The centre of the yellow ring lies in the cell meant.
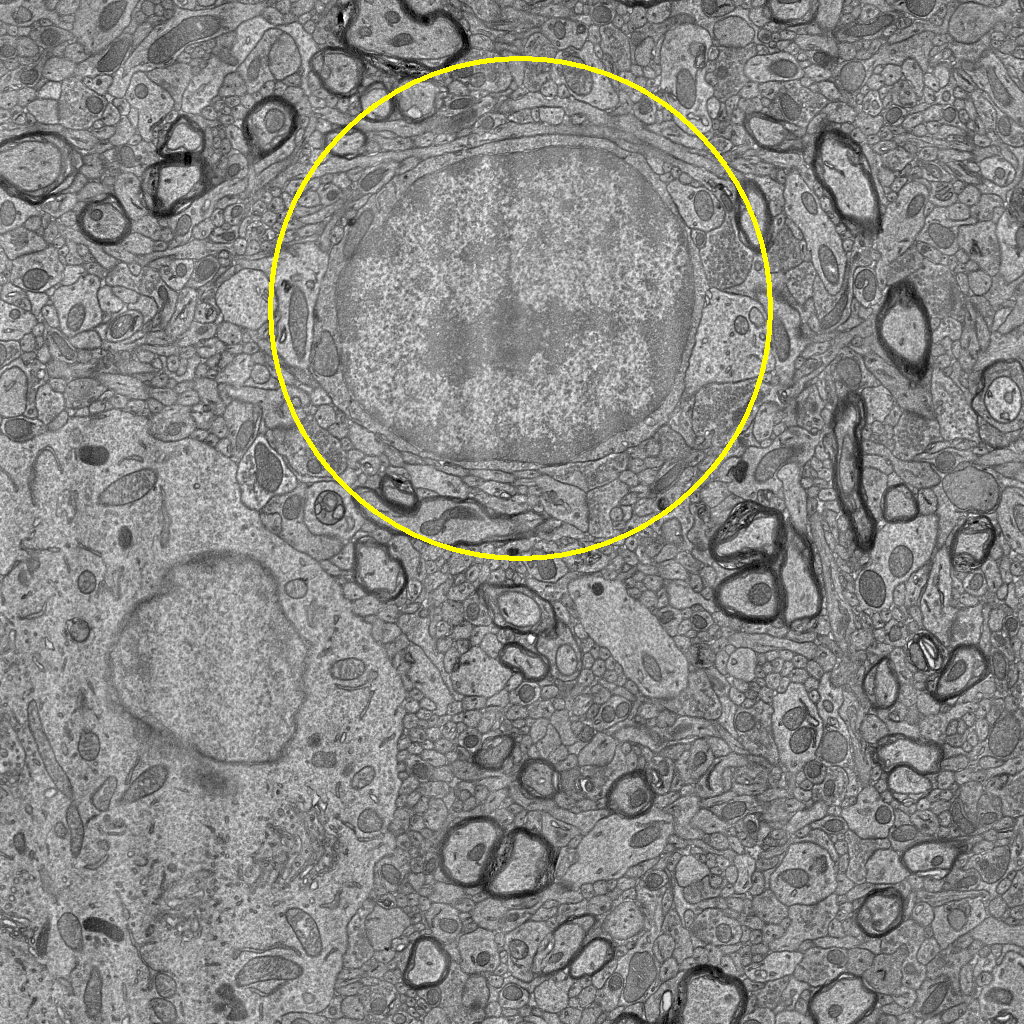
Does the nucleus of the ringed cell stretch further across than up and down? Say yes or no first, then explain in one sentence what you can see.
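Yes. The nucleus is oval, wider than it is tall, and shows whole within the ring.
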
